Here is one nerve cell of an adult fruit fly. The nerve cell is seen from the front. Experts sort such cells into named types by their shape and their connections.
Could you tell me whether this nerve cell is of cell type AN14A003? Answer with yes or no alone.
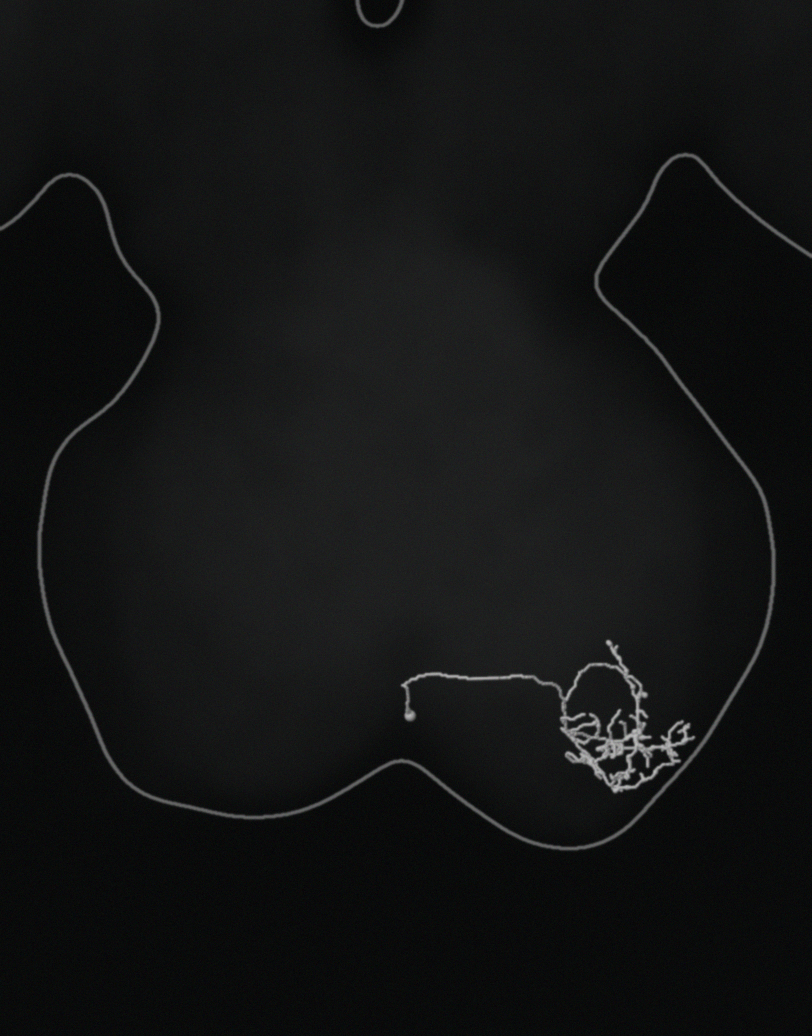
no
